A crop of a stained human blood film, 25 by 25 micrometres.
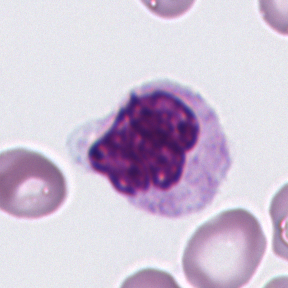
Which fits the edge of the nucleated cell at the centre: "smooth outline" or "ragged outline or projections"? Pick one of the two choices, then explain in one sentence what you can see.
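Ragged outline or projections. The cell outline is irregular, with a paler bulge of cytoplasm jutting out on the left side.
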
